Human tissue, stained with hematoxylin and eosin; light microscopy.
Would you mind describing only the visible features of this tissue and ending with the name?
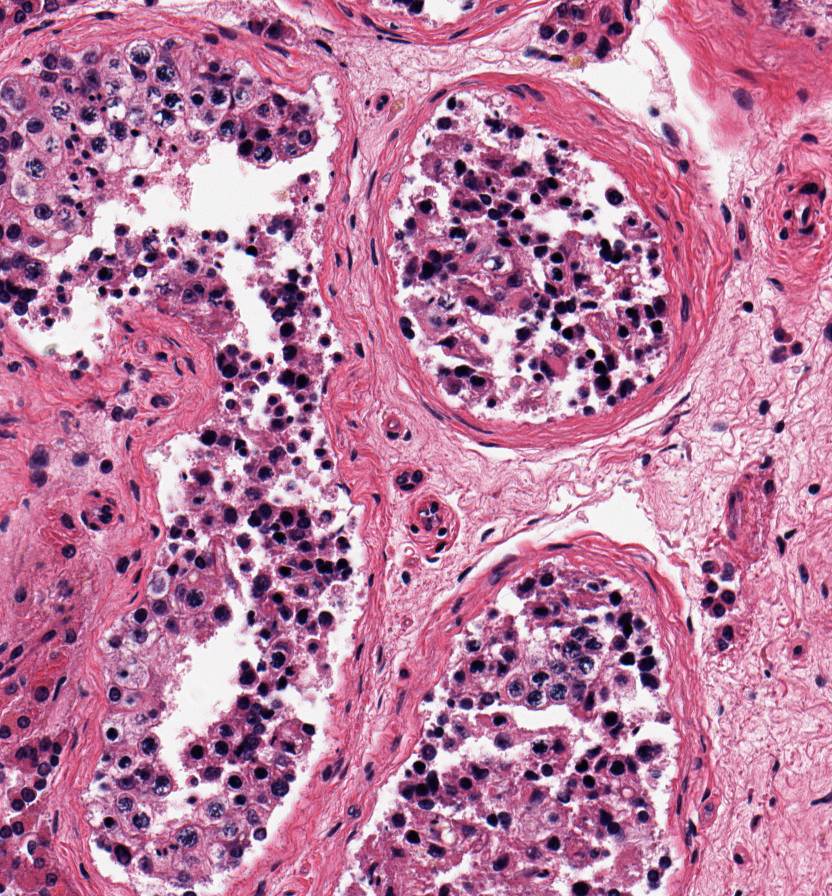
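Tubule walls thick, concentrically layered, pink, fibrous, with flattened spindle-shaped nuclei. Tubules filled by loosely packed, detached round cells; many nuclei small, dense, very dark. Many cells shrunken, separated by artefactual spaces. Central stroma: small round vessel between upper and lower tubules. Tissue: testis.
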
